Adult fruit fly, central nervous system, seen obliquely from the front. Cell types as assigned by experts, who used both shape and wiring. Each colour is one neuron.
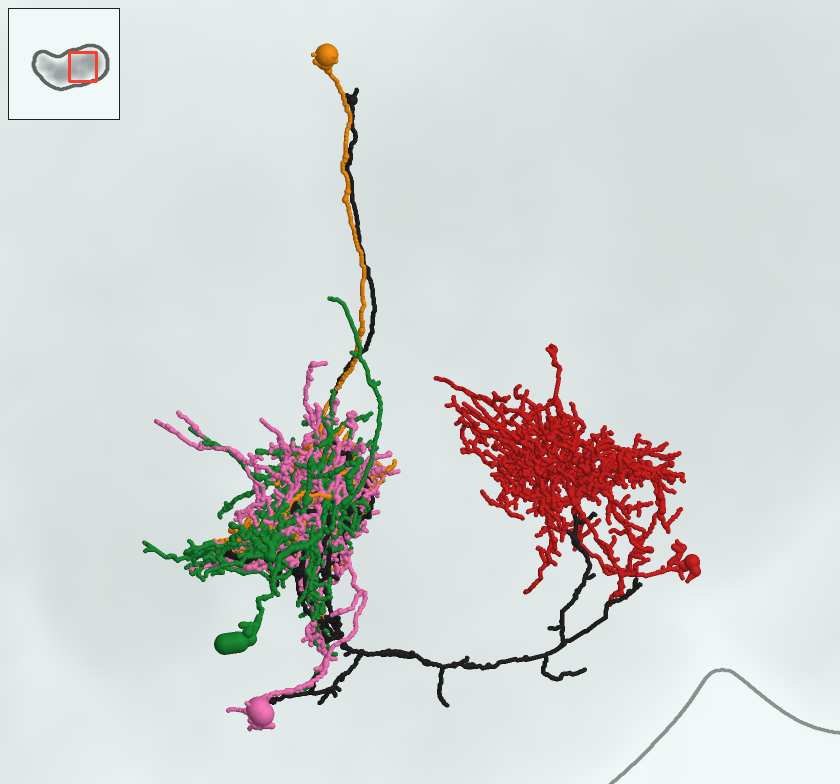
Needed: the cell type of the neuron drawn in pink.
VES085_b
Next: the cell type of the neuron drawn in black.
VES050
